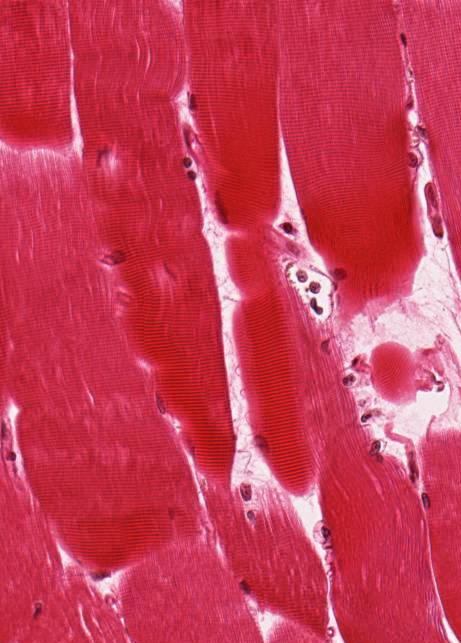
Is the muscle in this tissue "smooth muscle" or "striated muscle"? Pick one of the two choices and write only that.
Striated muscle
